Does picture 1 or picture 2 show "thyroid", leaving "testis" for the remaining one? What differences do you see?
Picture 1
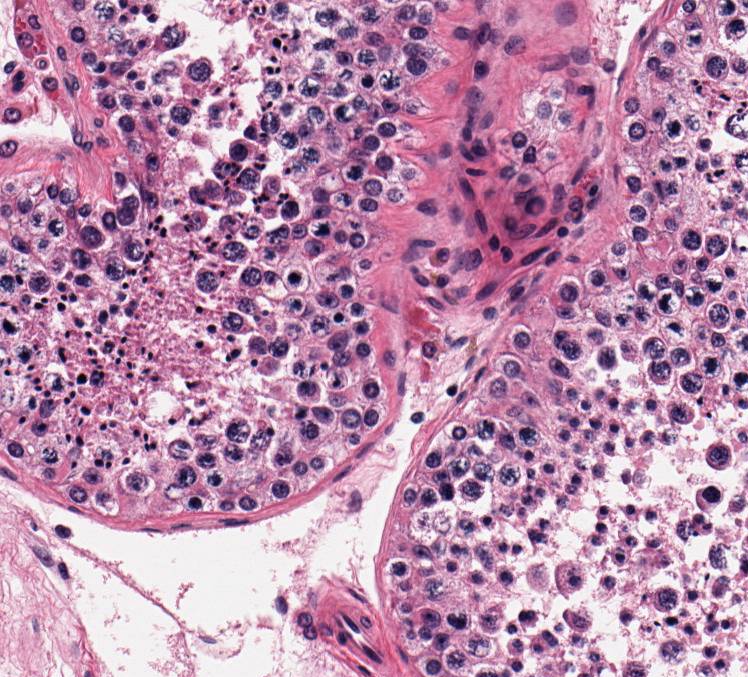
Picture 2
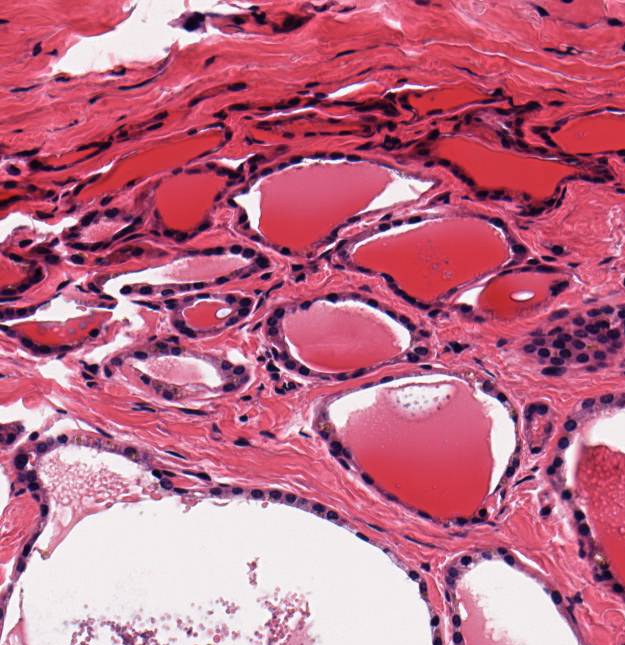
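The first picture shows testis; the second shows thyroid. Item one, contents: the testis tubules hold many layers of rounded cells and no wide open central lumen, whereas the thyroid consists of rounded follicles of varying size set in pink fibrous stroma.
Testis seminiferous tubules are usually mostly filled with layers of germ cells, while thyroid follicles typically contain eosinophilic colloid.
Item two, lining: a single layer of flattened to low cuboidal cells with small, round, dark-staining nuclei lines the thyroid follicles.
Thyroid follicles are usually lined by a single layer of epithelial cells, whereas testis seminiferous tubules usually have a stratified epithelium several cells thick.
Item three, nuclei: many large round cells in the testis tubules have coarse, dark, clumped chromatin, and numerous small, dense, dark nuclei cluster toward the centre of the left tubule. Item four, walls: each testis tubule is bounded by a thin pink wall containing flattened, elongated nuclei.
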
